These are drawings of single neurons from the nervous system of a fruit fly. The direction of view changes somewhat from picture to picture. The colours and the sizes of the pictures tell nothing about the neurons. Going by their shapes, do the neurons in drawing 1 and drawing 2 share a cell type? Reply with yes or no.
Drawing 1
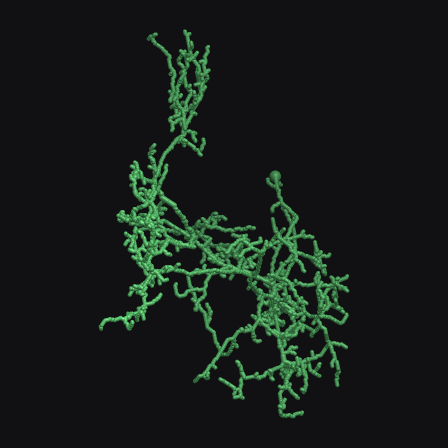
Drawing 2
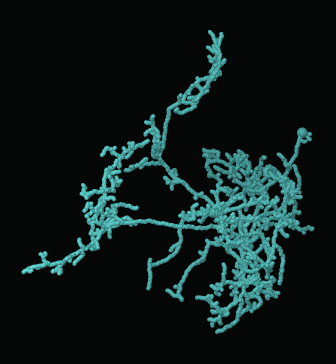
yes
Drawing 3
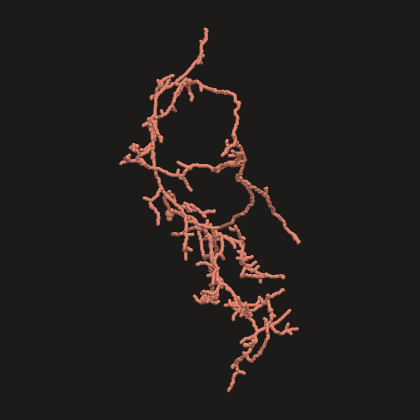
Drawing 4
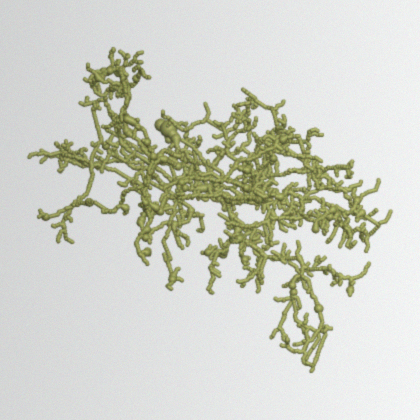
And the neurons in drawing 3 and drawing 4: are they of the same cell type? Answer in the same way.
no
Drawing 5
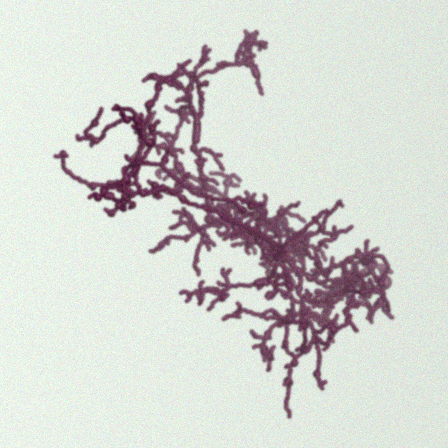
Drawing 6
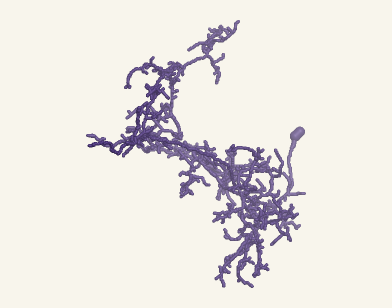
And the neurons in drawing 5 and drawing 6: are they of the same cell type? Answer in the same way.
yes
